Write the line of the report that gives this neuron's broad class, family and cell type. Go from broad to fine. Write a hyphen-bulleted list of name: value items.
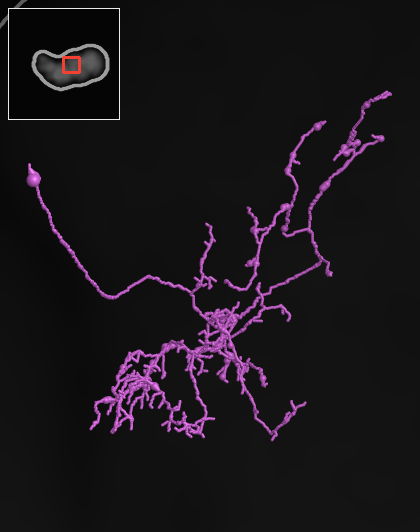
- broad class: central-brain intrinsic neuron
- family: hemilineage LHl4_posterior
- cell type: PLP114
